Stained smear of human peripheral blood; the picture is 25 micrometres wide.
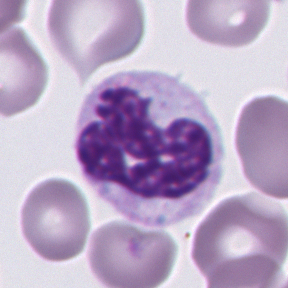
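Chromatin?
Dark purple, coarsely clumped, paler spaces between clumps; no nucleoli visible.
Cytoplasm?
Faint fine speckling only; no coarse coloured granules, no clear vacuoles.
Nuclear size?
About 12 by 10 micrometres.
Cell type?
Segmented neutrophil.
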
